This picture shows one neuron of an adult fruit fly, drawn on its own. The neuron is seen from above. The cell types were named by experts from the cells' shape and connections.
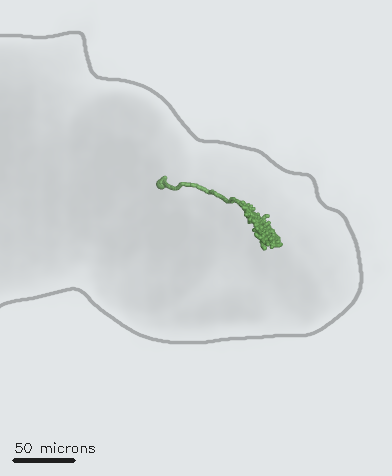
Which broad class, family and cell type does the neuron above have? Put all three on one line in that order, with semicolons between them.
optic-lobe intrinsic neuron; Cm; Cm11a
